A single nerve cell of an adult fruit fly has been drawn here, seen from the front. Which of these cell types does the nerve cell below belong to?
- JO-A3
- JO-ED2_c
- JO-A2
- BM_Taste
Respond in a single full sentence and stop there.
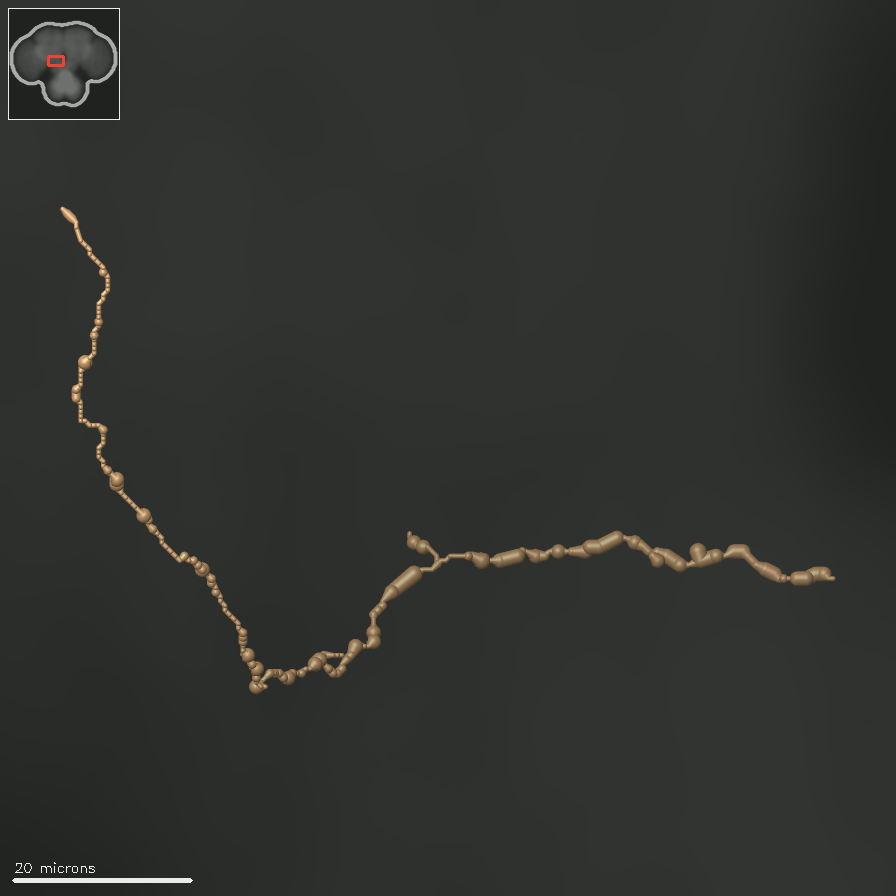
The cell type that fits this nerve cell is JO-ED2_c.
